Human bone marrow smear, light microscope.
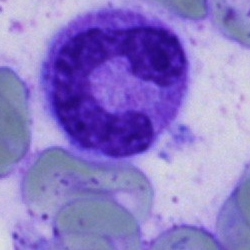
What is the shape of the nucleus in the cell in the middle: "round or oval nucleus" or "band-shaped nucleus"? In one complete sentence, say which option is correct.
The nucleus is a bent band and not a compact round or oval mass, and has no lobes.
